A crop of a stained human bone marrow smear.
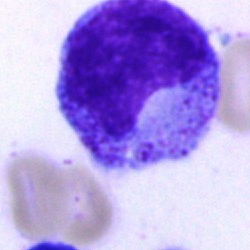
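Promyelocyte in a bone marrow smear: the nucleus takes up the upper and left part of the cell, with a concave notch on its lower right side where a pale, nearly clear zone of cytoplasm sits. Pale bluish cytoplasm lies mostly below and to the right, scattered with many purple granules.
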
